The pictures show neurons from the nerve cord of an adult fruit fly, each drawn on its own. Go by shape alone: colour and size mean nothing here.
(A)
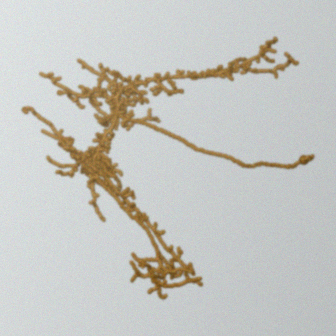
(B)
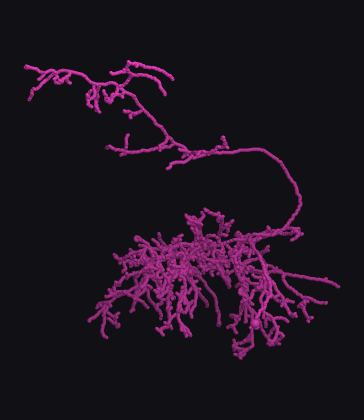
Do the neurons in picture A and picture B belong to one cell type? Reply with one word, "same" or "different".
different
